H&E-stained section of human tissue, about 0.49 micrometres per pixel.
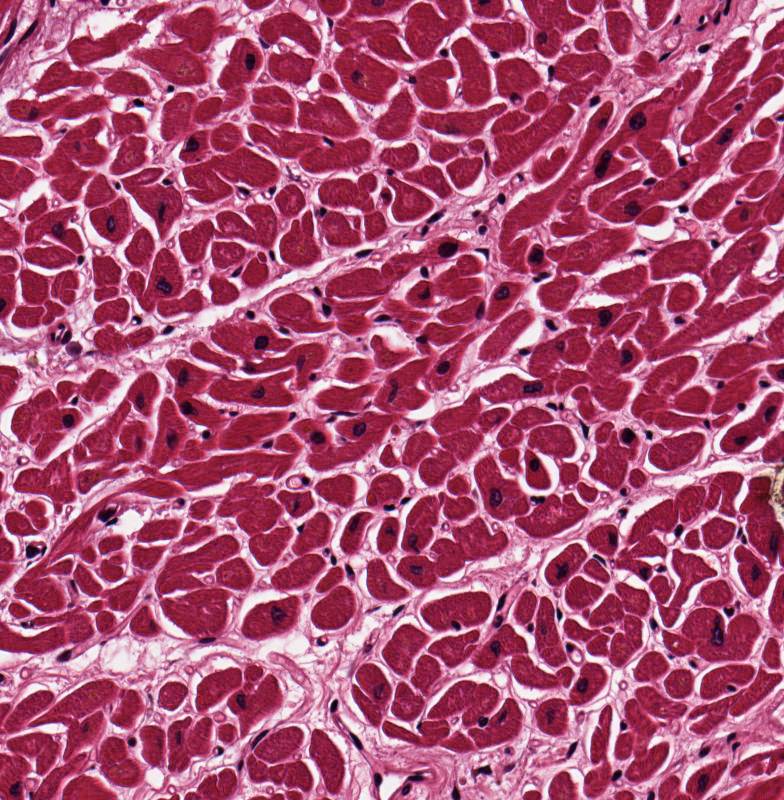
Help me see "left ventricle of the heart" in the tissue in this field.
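The irregular, branched outline of many fibre profiles, rather than an evenly round one, goes with the left ventricle of the heart.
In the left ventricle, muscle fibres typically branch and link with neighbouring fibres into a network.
The fibres are cut mostly in cross and oblique section, in bundles running in different directions. Their cytoplasm stains a deep, dense red throughout the field. Between the fibres lie thin strands of pale pink connective tissue with small dark elongated nuclei.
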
